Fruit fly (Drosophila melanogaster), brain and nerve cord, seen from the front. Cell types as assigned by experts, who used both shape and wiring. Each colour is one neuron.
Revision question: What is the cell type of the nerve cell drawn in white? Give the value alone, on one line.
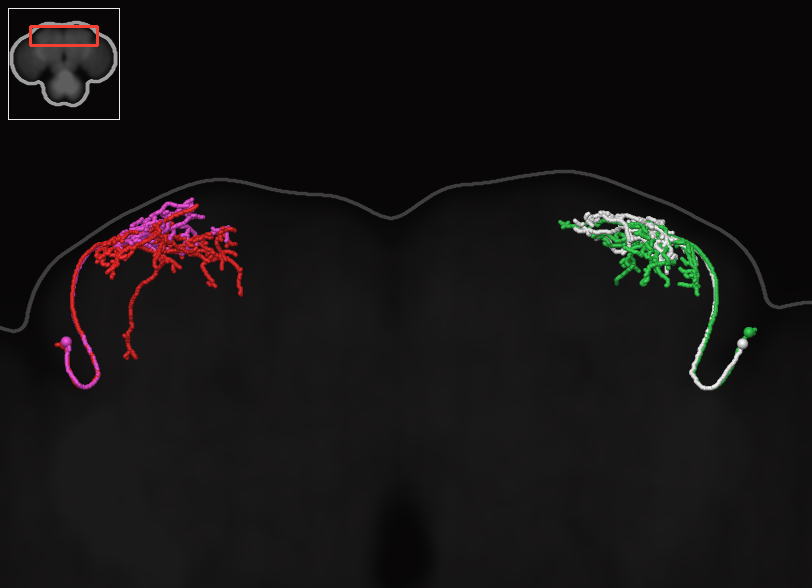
SLP089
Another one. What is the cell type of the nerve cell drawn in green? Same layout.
SLP087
